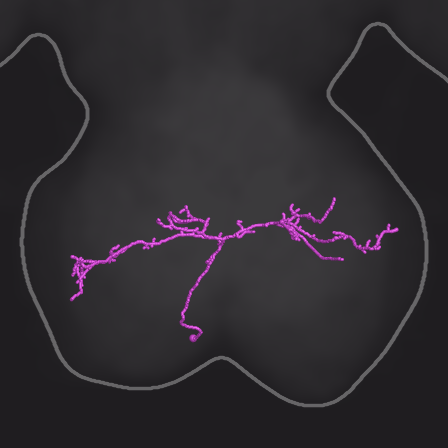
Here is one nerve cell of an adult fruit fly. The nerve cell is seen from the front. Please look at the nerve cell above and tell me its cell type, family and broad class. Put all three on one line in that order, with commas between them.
IN12B066_a, hemilineage 12B, nerve-cord intrinsic neuron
